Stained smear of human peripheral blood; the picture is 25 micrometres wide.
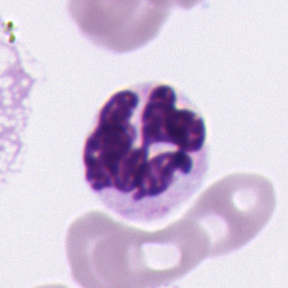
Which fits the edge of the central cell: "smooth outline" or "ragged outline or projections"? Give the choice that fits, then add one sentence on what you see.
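Smooth outline. The cell outline is round and smooth.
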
